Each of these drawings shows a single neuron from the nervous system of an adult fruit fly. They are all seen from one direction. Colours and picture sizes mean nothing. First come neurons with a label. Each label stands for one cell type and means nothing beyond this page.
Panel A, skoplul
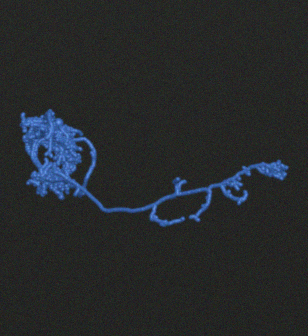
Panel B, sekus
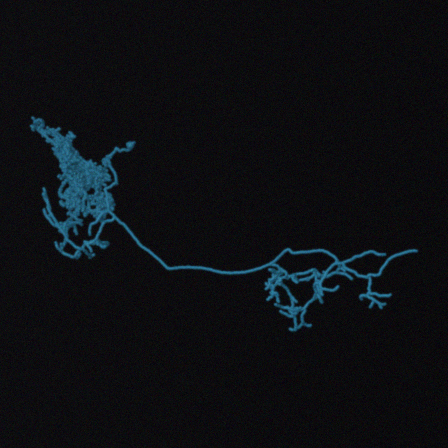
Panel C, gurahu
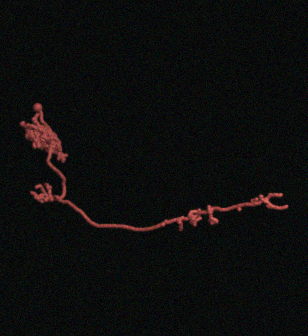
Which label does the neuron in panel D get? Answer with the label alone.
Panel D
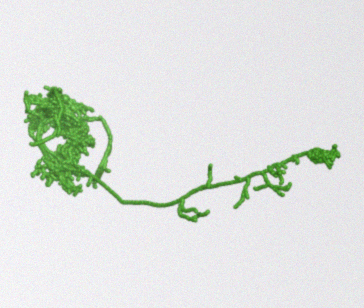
skoplul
